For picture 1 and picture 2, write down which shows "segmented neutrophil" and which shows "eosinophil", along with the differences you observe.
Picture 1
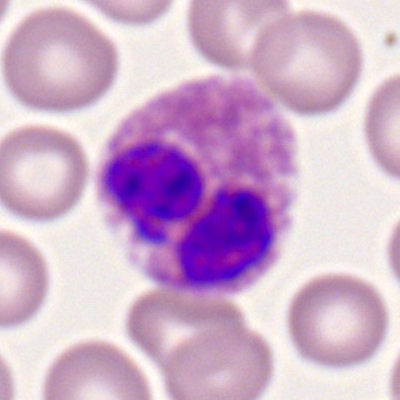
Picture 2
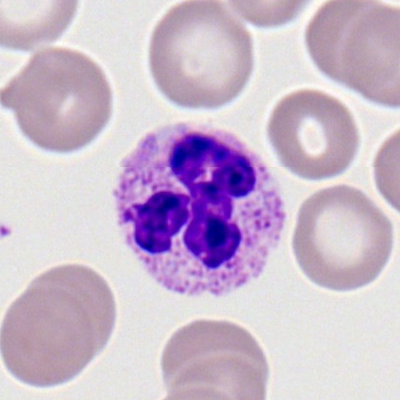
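Picture 1 shows an eosinophil; picture 2 shows a segmented neutrophil. In picture 1, coarse pink granules pack the cytoplasm and fill the whole cell around the nucleus. In picture 2, fine pinkish-lilac granules are scattered through abundant pale pinkish-lilac cytoplasm.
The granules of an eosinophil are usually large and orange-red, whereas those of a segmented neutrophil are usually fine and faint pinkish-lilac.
The nucleus in picture 2 is divided into several separate lobes.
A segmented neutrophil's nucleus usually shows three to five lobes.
In both pictures the nuclear chromatin is dense and dark purple, and in picture 2 it is also clumped. The outline of the cell in picture 1 is roughly round.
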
